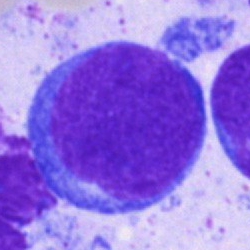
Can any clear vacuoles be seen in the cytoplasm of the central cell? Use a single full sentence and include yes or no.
No, the cytoplasm of this cell is without vacuoles.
